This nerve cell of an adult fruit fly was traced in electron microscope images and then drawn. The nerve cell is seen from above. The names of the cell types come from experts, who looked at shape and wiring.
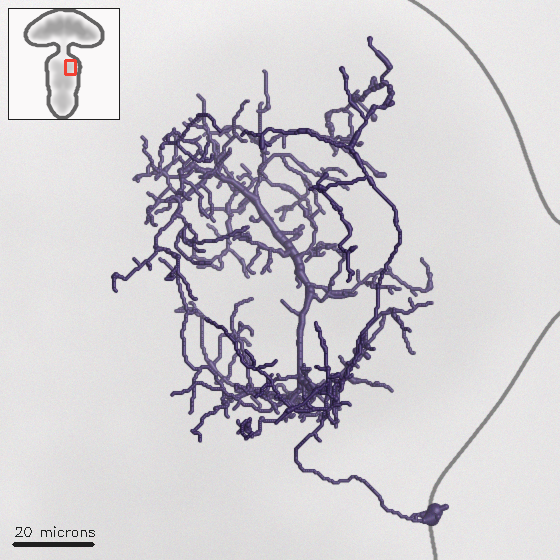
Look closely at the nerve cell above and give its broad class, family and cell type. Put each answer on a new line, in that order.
nerve-cord intrinsic neuron
hemilineage 03A
IN03A020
